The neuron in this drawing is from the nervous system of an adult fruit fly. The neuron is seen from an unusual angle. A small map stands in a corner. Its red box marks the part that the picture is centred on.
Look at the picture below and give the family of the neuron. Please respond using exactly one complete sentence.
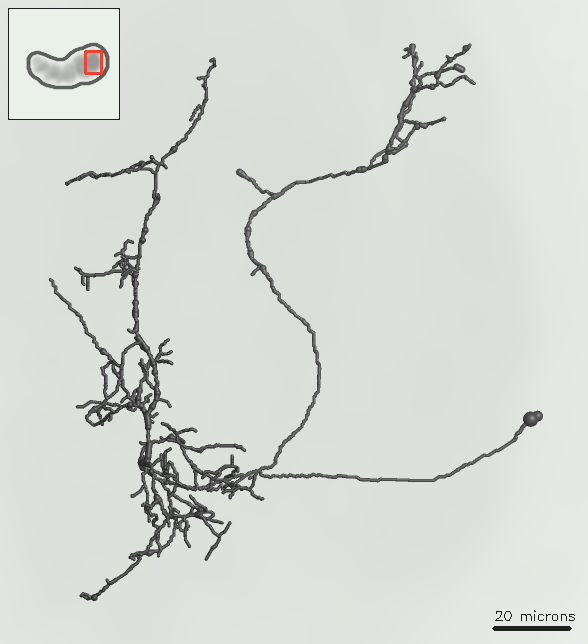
The family of the neuron is hemilineage LALa1_posterior.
